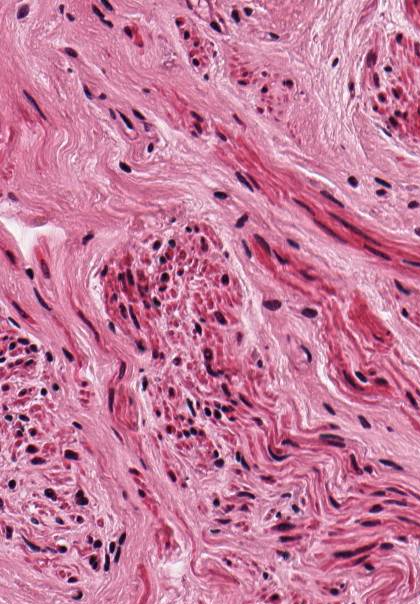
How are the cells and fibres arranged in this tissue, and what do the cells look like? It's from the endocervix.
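What you've got is dense pink fibrous stroma, with bundles of spindle cells cut in different planes scattered through it. The collagen between those bundles is wavy and carries only sparse, thin nuclei. There's no epithelium, no glands and no fat cells in the field.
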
